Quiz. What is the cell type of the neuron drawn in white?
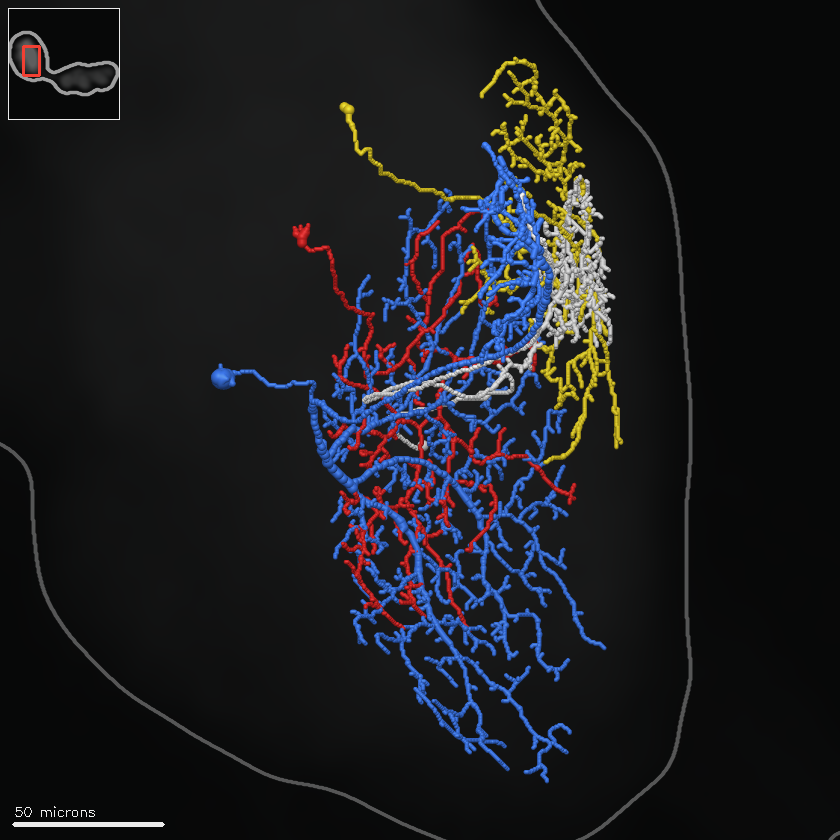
MeVP6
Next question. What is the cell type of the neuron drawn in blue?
MeVP59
